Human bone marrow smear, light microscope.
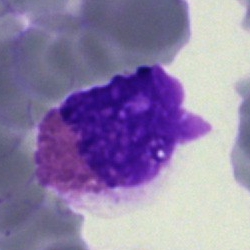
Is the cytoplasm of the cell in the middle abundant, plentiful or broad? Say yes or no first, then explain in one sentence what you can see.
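No. A dark purple nucleus fills most of the cell.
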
